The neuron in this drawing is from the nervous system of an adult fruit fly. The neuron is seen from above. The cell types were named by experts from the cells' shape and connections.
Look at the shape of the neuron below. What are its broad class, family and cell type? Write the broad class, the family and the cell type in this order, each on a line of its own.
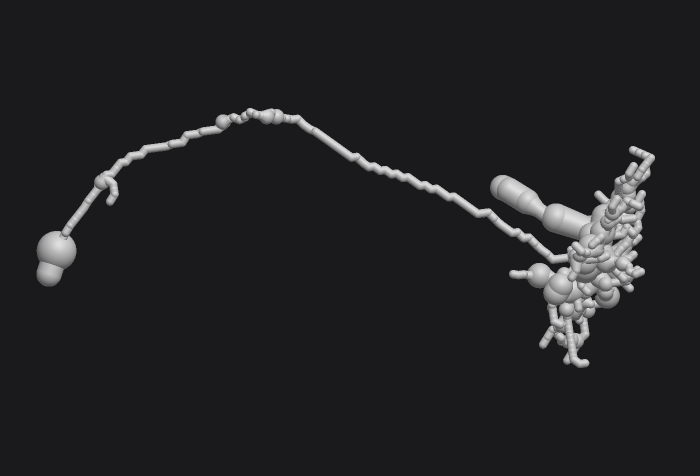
optic-lobe intrinsic neuron
Dm
Dm8a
